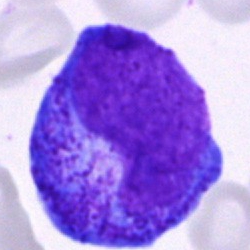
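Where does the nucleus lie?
Off-centre toward the upper right, and it is large.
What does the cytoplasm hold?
Deep blue staining, a pale zone beside the nucleus at lower left, and reddish-purple granules, plainest lower left.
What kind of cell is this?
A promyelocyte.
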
